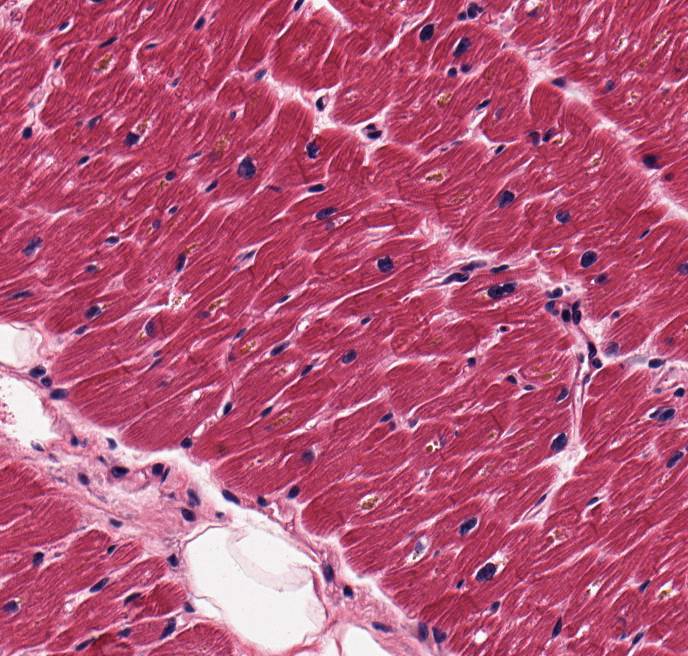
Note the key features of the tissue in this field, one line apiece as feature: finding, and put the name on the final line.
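Fibres: branching, interconnecting muscle with deep pink cytoplasm, filling nearly the whole field
Granules: small, golden-brown, beside the nuclei in many fibres
Connective tissue: a loose, pale pink band crossing the lower left between fibres
Vessels: thin-walled, lumina largely empty, in that band at the left edge and bottom centre
Name: left ventricle of the heart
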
